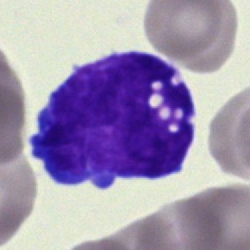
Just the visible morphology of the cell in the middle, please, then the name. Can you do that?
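Notice how the whole cell stains a deep blue-violet, with no pale zone of cytoplasm standing out. In its upper right part lies a small cluster of clear round vacuoles. Small rounded blebs bulge from its left and lower edges. This cell is a blast.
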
